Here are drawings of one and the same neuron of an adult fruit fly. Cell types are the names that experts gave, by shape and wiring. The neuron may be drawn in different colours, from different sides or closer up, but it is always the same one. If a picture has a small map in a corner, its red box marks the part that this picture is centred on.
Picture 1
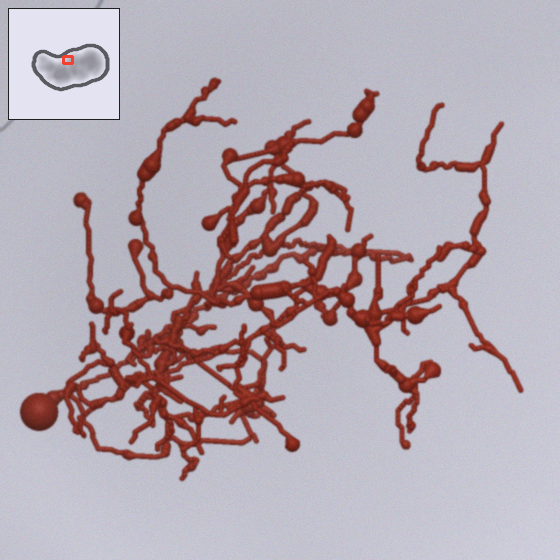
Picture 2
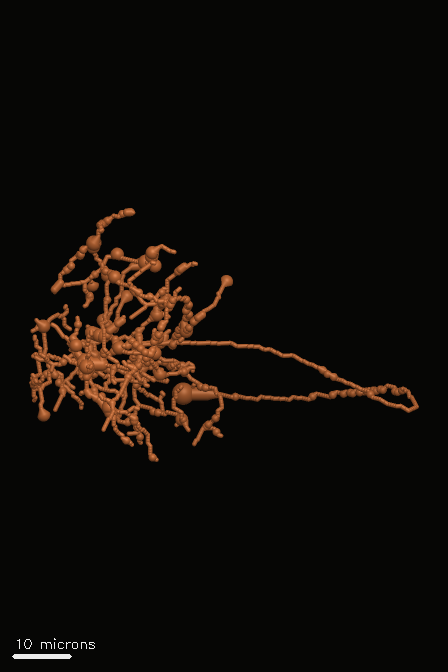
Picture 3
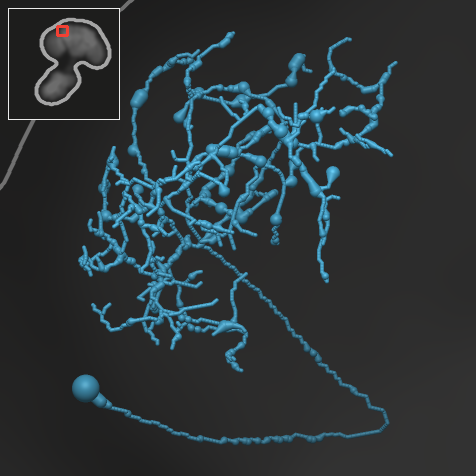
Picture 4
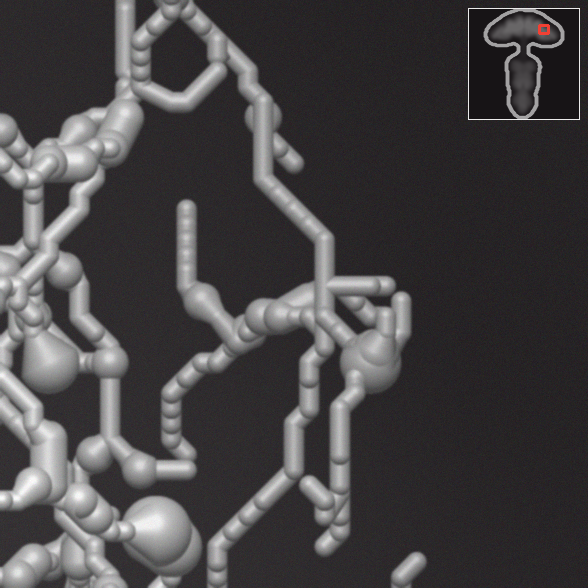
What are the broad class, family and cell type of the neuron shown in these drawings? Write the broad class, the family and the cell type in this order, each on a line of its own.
central-brain intrinsic neuron
hemilineage LHp1
CB1219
